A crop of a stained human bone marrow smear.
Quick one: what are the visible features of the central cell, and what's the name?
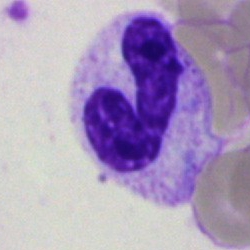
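Roughly round in outline, the central cell has dense, dark purple, clumped chromatin. No nucleoli can be seen in the nucleus. Cytoplasm is plentiful around the nucleus. It is a band neutrophil.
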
